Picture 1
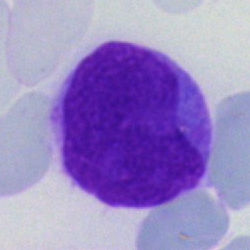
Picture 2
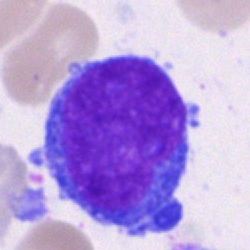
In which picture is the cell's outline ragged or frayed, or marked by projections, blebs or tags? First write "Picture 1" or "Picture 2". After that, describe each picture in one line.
Picture 2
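Picture 1: The cell is roughly round with a smooth border.
Picture 2: The cell is roughly round, with a bumpy, irregular border.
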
